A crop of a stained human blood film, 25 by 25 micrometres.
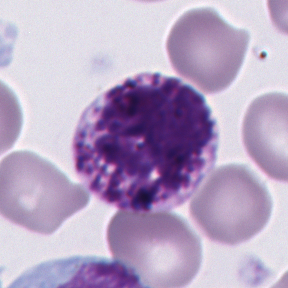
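Basophil at the centre of a stained peripheral blood smear. Coarse dark purple granules of varying size pack the cell and overlie the nucleus, hiding its shape. Pale lilac cytoplasm is visible between the granules near the cell edge.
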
